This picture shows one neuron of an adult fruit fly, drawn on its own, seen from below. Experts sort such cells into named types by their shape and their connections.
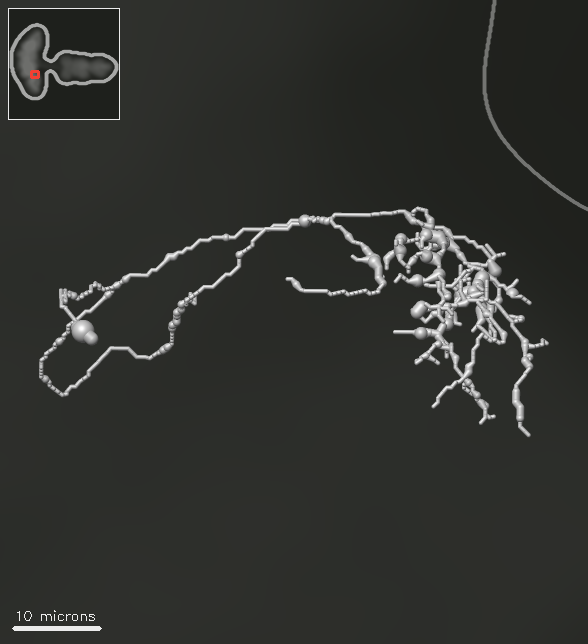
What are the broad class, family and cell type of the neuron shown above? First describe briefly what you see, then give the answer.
It lies in the brain. From left to right in the picture it spans about 60 microns. Dozens of branch ends can be seen. It is an optic-lobe intrinsic neuron. The family is Li. The cell type is Li21.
